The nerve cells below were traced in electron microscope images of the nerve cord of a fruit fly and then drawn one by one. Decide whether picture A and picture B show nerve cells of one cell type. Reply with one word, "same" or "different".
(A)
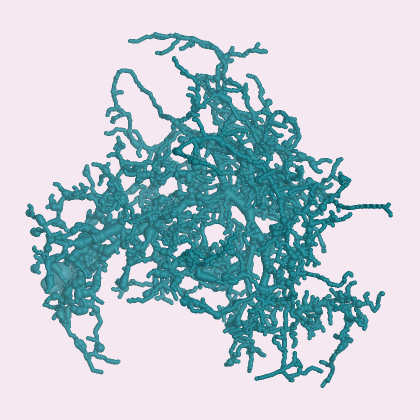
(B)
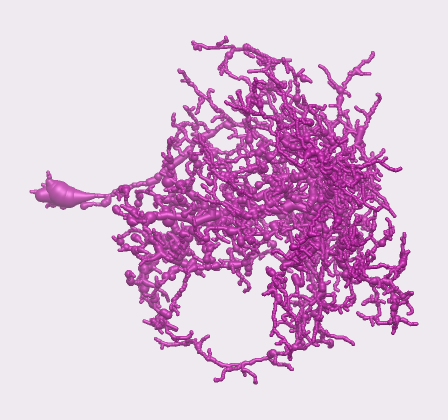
same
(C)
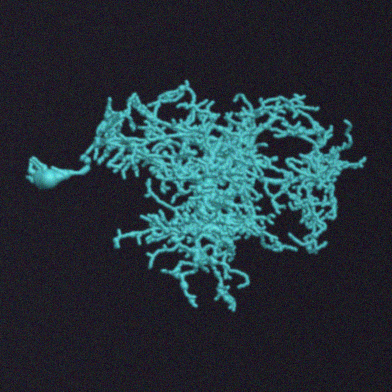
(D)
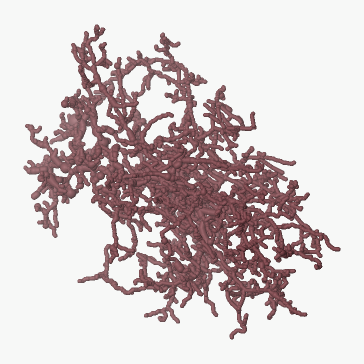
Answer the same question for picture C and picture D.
same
